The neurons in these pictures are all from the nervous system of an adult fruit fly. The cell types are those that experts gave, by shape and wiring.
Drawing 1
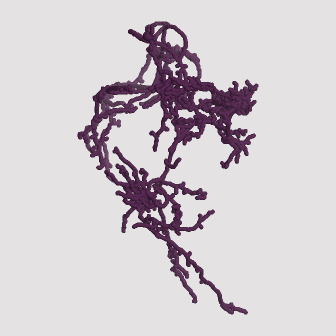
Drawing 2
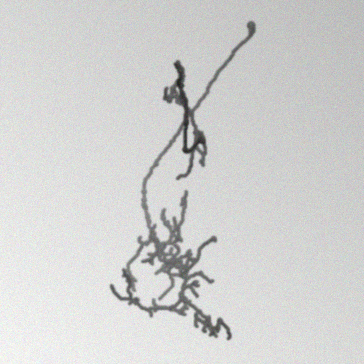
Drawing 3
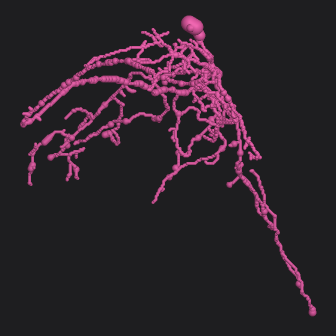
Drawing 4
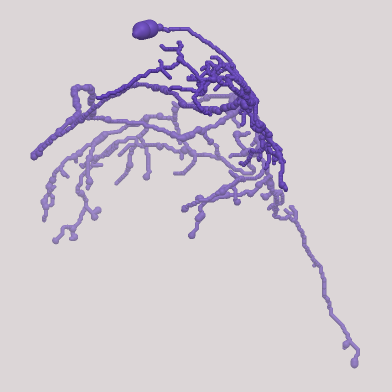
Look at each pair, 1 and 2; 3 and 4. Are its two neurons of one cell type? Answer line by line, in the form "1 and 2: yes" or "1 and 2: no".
1 and 2: no
3 and 4: yes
